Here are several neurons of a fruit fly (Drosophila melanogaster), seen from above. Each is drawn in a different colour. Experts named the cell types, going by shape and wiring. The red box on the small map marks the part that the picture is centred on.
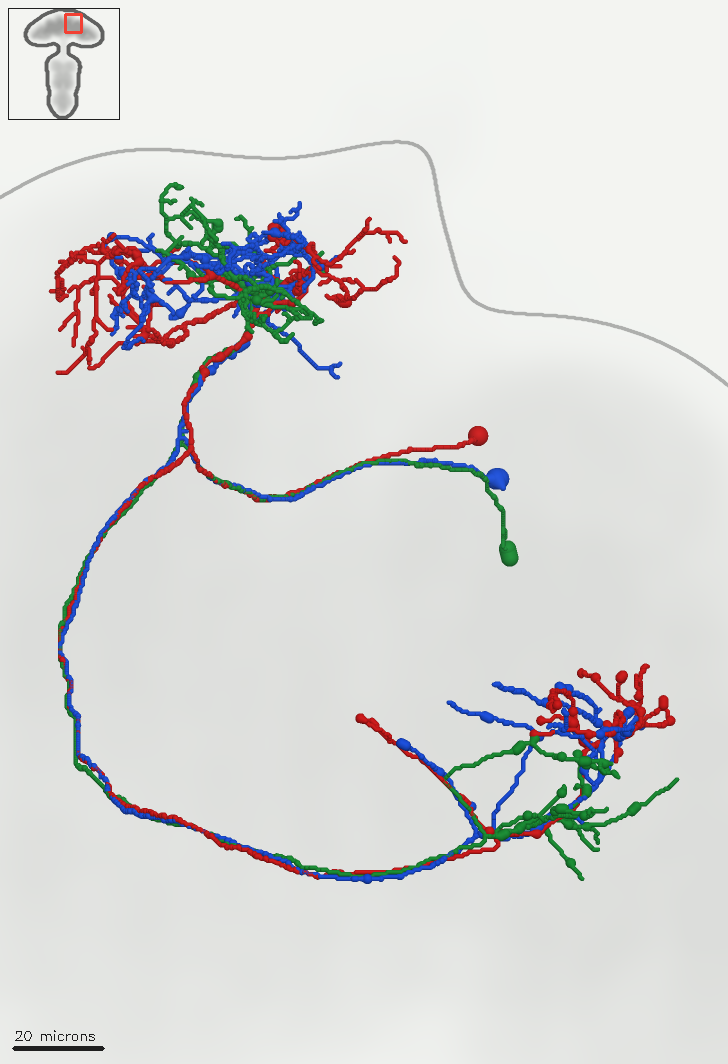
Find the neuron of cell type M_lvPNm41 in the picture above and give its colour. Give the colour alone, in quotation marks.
"blue"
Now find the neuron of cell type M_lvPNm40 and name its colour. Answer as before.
"green"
